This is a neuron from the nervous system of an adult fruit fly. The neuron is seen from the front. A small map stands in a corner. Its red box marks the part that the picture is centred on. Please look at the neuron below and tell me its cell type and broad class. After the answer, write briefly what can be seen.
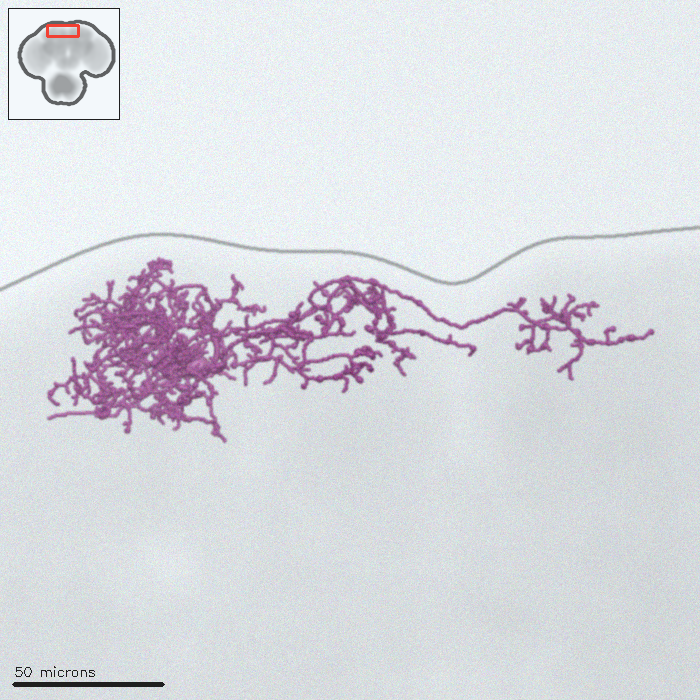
It is of cell type SLP279. It is a central-brain intrinsic neuron. By the scale bar it is about 200 microns wide in this view. More than a hundred branch ends can be seen.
